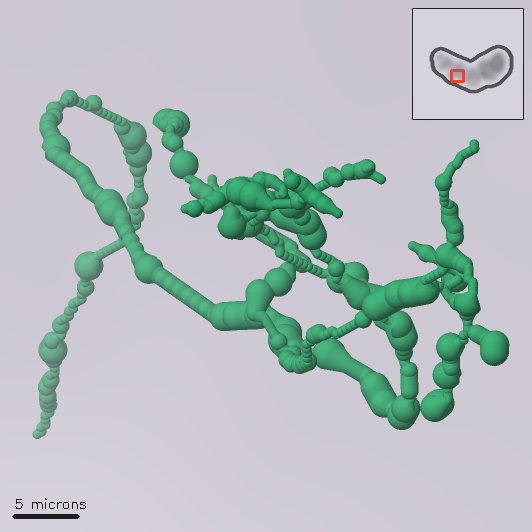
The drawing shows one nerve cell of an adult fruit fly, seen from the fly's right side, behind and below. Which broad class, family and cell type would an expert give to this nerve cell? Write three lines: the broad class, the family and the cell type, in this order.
sensory neuron entering the nerve cord
class mechanosensory tactile
SNta14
